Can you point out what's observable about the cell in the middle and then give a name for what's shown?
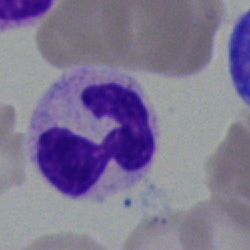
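What stands out first is the nucleus: a curved band with one narrow constriction. Its hollow opens toward the left. The chromatin looks dark purple and coarsely clumped, and I find no nucleoli. Here we have a segmented neutrophil.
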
